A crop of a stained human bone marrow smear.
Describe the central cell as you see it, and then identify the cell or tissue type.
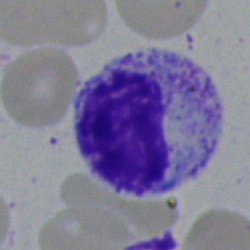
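Let me see: the outline is round, and the nucleus sits to the left, indented on its right side into a bean shape. The cytoplasm is pale bluish-grey, with a paler, less granular zone lying in that indentation. So this is a myelocyte.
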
